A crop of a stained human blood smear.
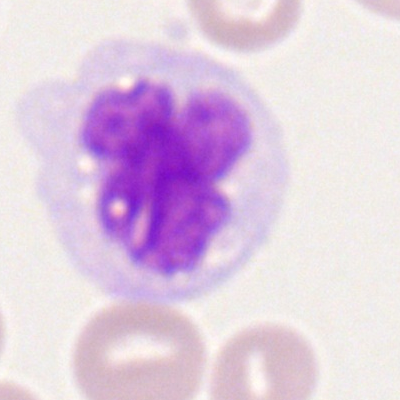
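Monocyte at the centre of a stained human blood smear, its outline irregular with a broad rounded bulge on the upper left side. The nucleus is divided into several lobes crowded together in the middle of the cell. Pale lilac-grey cytoplasm forms a wide rim around it, with a few tiny clear spots lying close to the nuclear edge.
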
